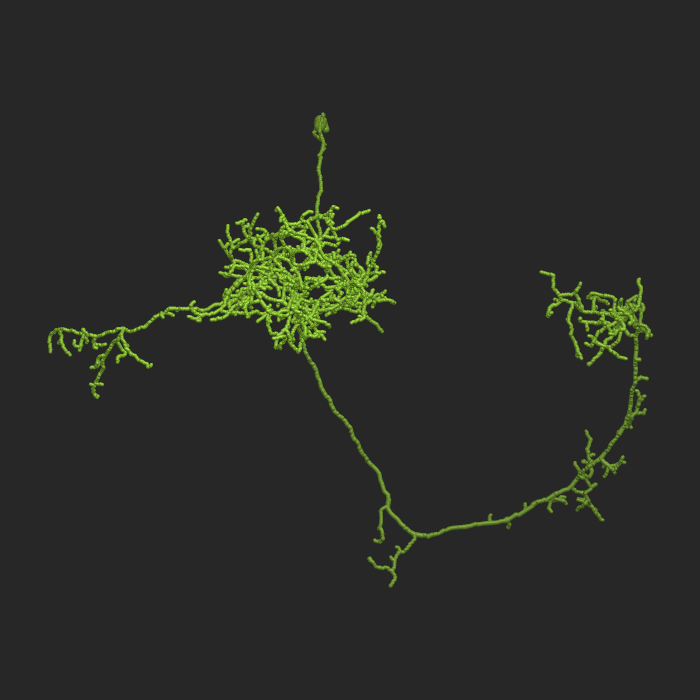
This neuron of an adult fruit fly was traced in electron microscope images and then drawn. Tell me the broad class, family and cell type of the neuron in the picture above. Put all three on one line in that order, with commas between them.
central-brain intrinsic neuron, class ALPN, M_spPN5t10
